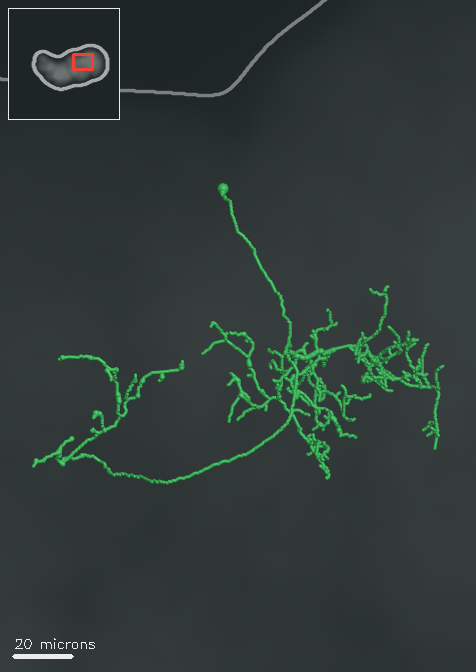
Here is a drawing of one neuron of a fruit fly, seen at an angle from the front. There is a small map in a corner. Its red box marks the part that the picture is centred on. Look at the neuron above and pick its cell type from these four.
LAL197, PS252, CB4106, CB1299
PS252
